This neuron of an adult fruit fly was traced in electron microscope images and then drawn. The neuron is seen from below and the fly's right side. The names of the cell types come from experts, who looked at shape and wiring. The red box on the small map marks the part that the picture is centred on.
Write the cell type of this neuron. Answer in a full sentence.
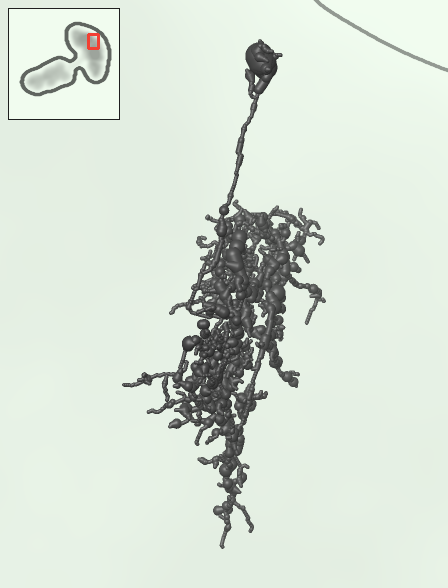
The cell type is LAL112.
